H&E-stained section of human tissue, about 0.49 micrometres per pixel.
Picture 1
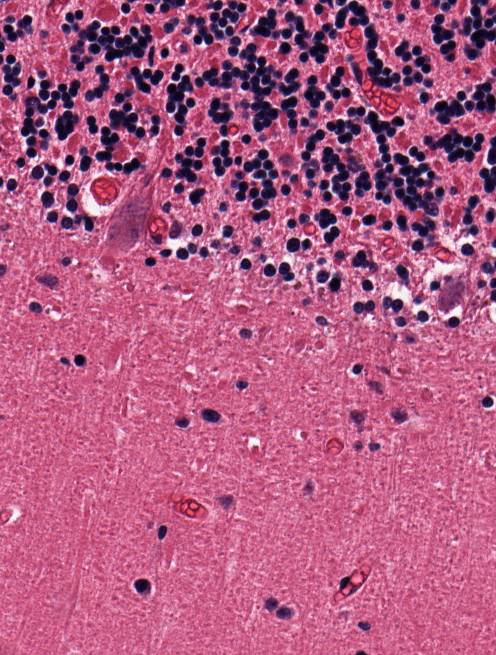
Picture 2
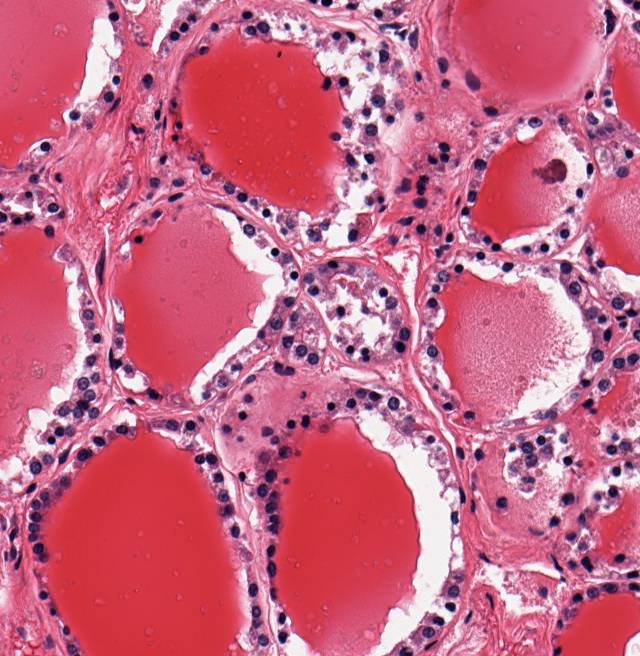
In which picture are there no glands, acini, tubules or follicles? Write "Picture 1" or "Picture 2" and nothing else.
Picture 1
